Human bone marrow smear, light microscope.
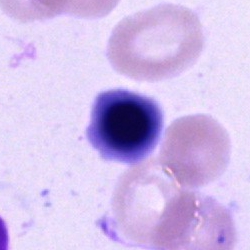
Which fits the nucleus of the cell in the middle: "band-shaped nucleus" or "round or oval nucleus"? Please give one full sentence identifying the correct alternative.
What the nucleus forms is one compact round or oval mass.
